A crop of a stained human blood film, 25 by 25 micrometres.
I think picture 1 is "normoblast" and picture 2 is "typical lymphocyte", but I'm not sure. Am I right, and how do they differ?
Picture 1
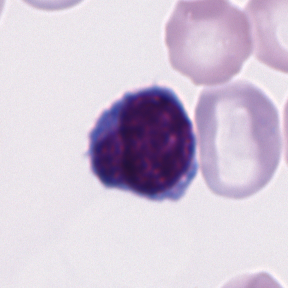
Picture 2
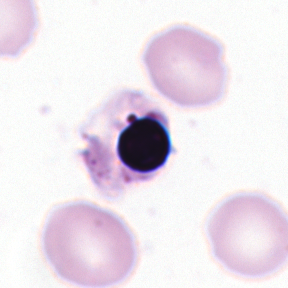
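Of the two, the typical lymphocyte is in picture 1 and the normoblast in picture 2. The typical lymphocyte is roughly round, slightly uneven at the edge, and about 10 micrometres across. Its nucleus fills about 80% of the cell's area, with dark purple, densely clumped chromatin and no visible nucleolus. The cytoplasm is a narrow blue rim, and small reddish-purple dots are scattered over the cell. In the normoblast the nucleus is evenly very dark, almost black, showing no chromatin pattern and no nucleoli, and a small dark round body sits against its upper-left edge.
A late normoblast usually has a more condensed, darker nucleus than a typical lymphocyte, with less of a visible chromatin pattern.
Its pale greyish-pink cytoplasm lies mostly to the left of the nucleus and holds a few small purplish dots, mostly in its lower-left part.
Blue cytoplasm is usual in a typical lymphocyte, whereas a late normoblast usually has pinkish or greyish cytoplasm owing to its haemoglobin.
The outline of the normoblast is irregular and ragged, most of all on the left.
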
